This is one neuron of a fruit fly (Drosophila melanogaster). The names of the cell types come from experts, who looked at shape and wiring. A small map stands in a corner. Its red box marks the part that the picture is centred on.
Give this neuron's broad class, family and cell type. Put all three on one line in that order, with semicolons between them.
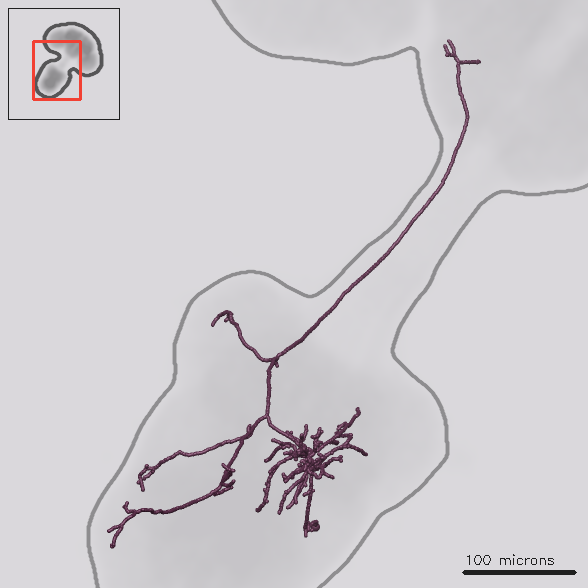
ascending neuron; hemilineage 07B; AN07B045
